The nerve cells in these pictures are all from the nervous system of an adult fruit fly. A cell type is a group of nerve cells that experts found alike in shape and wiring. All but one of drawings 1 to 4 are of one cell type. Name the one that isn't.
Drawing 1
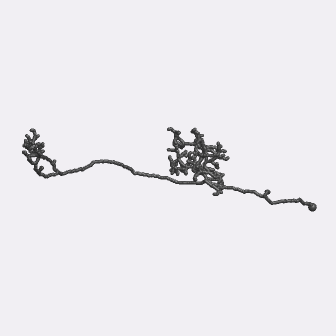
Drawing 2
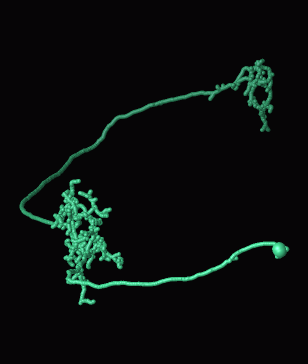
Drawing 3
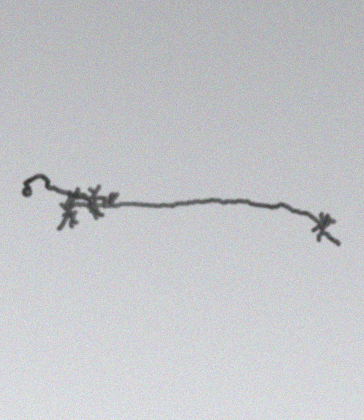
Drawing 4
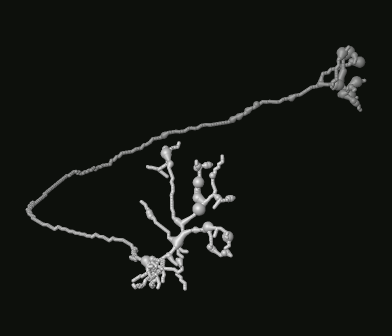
Drawing 1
